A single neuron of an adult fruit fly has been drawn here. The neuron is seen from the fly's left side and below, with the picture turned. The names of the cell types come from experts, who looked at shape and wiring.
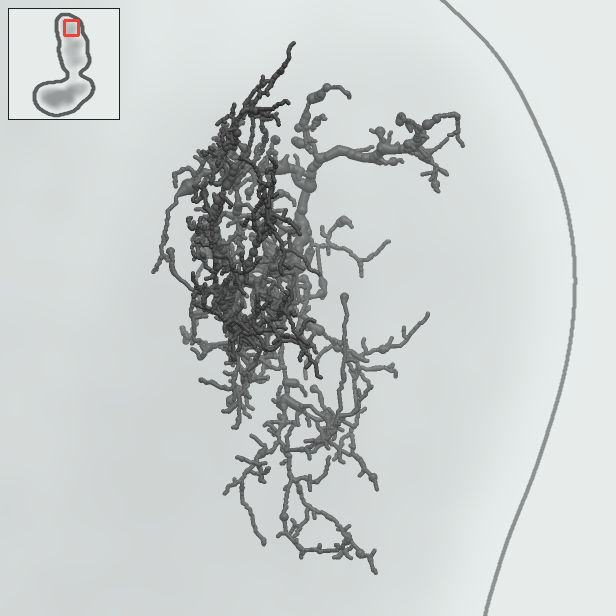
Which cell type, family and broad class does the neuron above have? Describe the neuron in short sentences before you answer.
More than a hundred branch ends can be seen. As drawn here it is taller than it is wide. Its cell type is IN19A037. The family is hemilineage 19A. It is a nerve-cord intrinsic neuron.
